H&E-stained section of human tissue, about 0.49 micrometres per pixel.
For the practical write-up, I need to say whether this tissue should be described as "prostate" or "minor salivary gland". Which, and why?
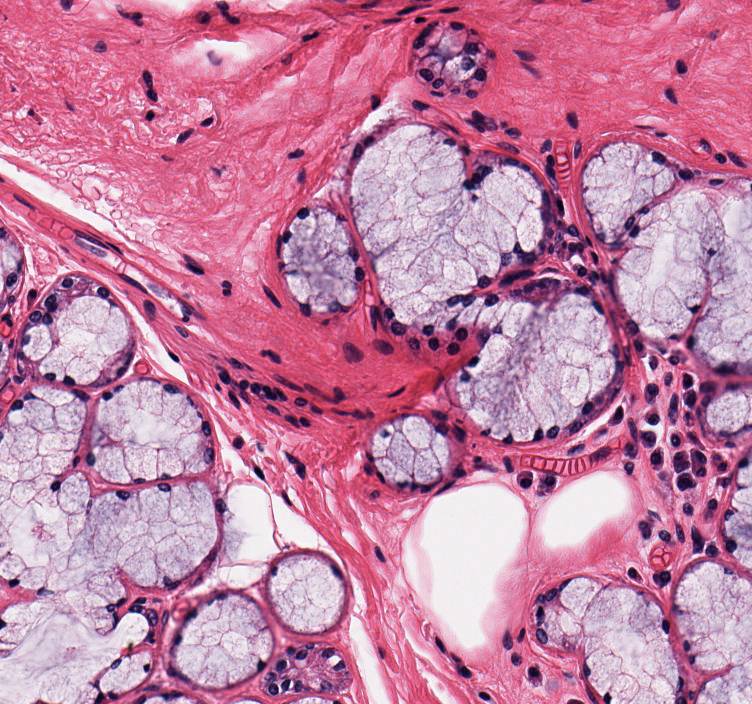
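It is minor salivary gland.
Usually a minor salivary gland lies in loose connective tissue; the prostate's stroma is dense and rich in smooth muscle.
Checked in turn: mucous acini with pale, finely foamy cytoplasm, their nuclei small, dark and flattened against the outer edge. Between acinar groups, a broad pink collagen band with scattered spindle-shaped nuclei runs diagonally from upper left toward lower centre.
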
